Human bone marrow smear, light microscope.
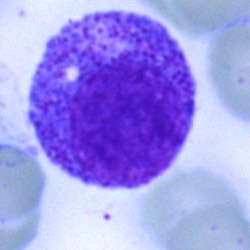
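Promyelocyte; note the round outline and the coarse dark purple granules crowding its cytoplasm. There's one small clear vacuole up in the upper left cytoplasm, and a paler zone of cytoplasm sits just above the nucleus.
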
